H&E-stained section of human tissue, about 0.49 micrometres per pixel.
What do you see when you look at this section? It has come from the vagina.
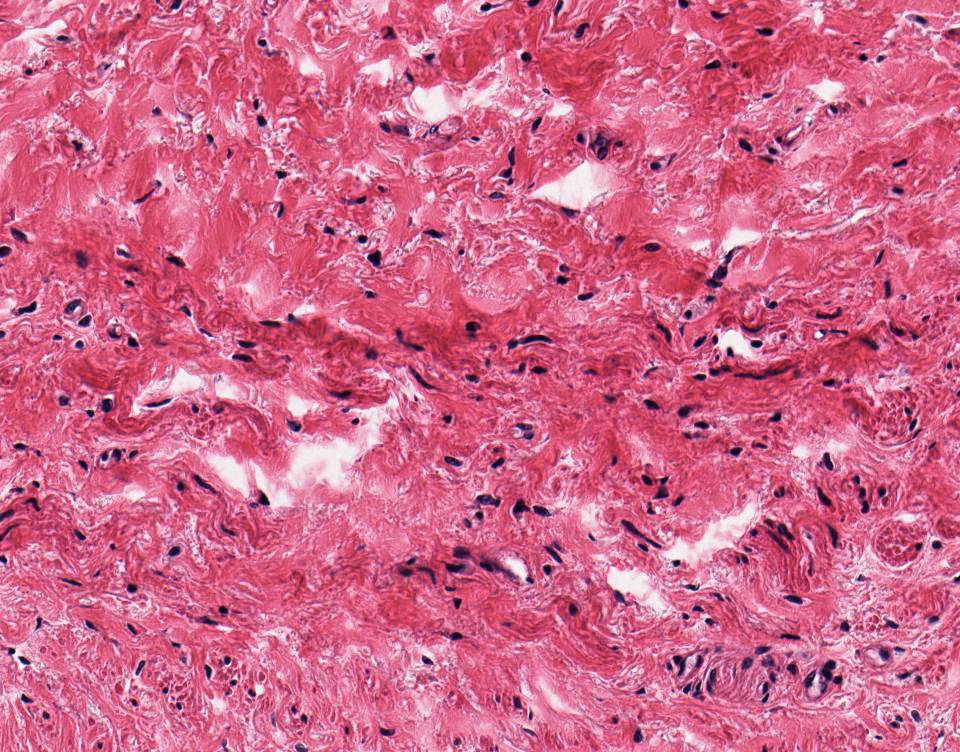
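Dense, pink-staining fibrous connective tissue occupies the entire field, and no epithelium is present. Its nuclei are small and dark, mostly spindle-shaped or oval. A few small capillary-sized vessels with crowded nuclei appear, best seen at the bottom right. Fat cells are absent throughout.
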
